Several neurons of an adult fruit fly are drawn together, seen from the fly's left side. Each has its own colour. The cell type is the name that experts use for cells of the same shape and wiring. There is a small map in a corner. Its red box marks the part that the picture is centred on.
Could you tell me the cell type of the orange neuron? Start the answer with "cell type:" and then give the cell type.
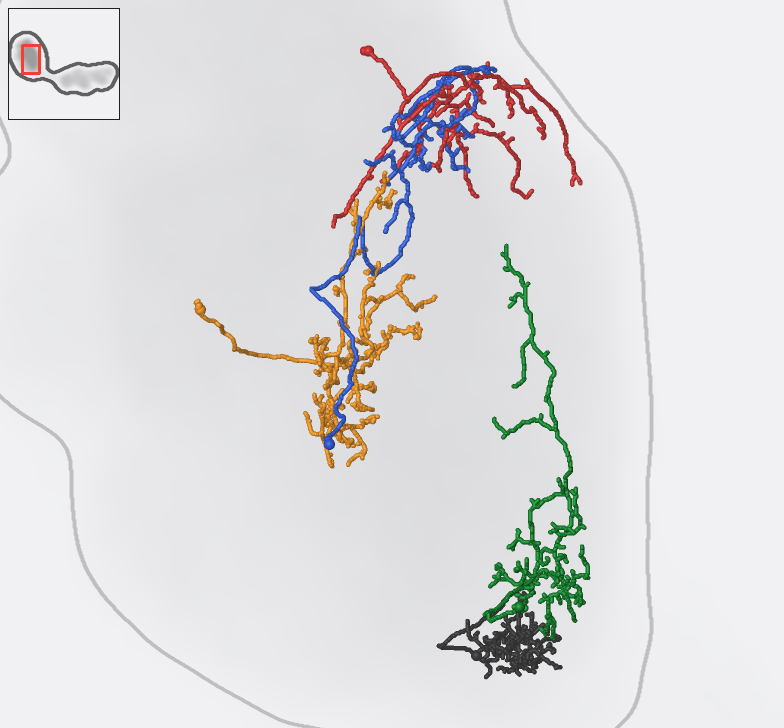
cell type: Cm16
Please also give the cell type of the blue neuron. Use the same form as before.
cell type: Cm20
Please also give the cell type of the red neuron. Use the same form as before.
cell type: Cm12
